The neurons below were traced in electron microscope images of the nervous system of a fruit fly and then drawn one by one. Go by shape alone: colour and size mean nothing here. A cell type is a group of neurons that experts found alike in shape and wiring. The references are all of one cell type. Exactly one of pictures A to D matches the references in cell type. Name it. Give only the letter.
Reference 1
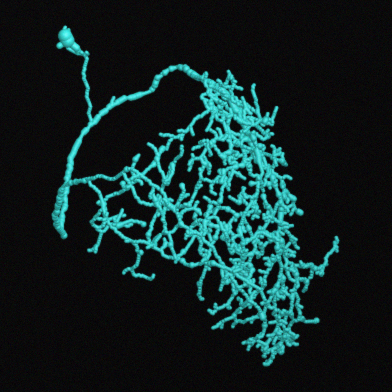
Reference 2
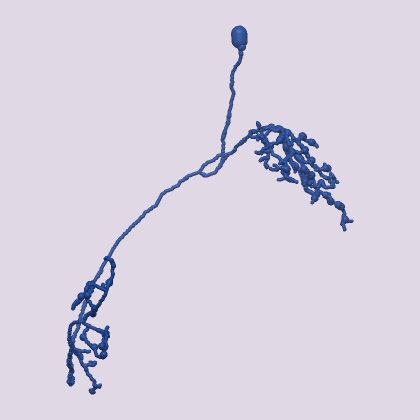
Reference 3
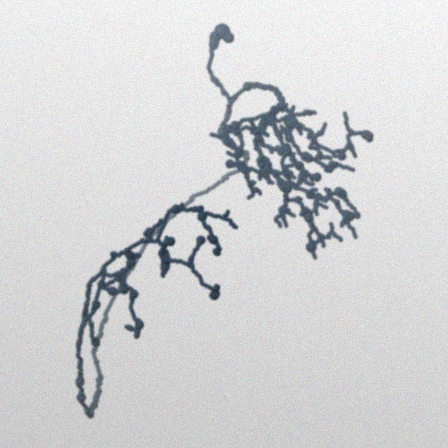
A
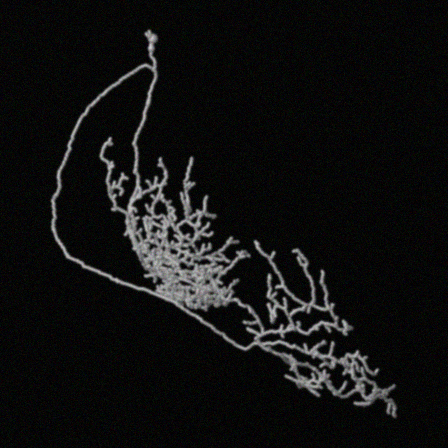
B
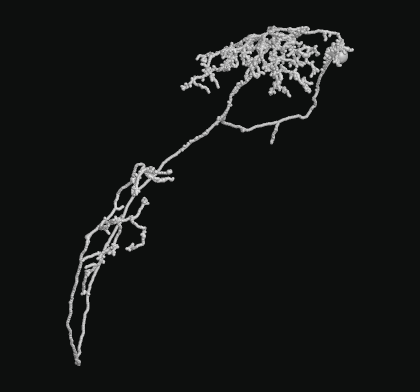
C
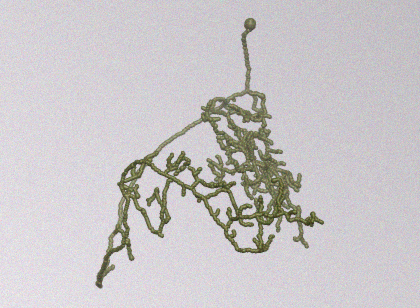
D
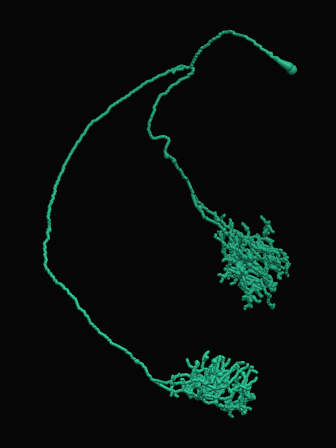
B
